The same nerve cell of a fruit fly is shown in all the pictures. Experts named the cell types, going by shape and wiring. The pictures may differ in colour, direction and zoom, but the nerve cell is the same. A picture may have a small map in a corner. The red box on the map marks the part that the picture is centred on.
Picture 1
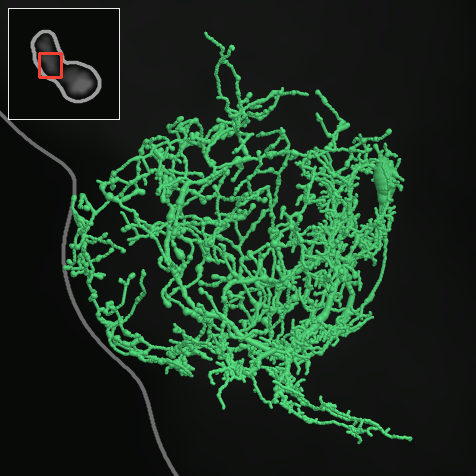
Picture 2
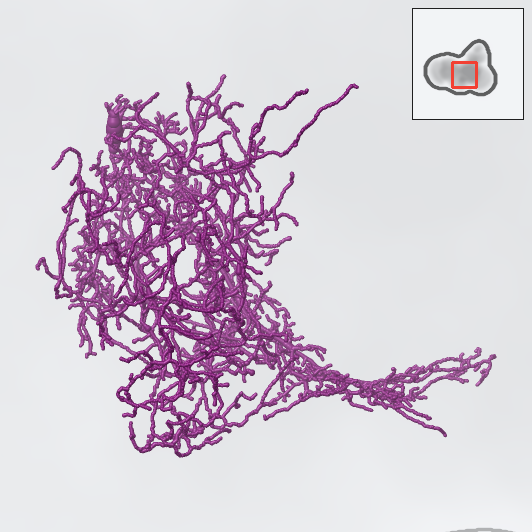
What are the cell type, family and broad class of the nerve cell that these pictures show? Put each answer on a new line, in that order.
IN09A001
hemilineage 09A
nerve-cord intrinsic neuron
